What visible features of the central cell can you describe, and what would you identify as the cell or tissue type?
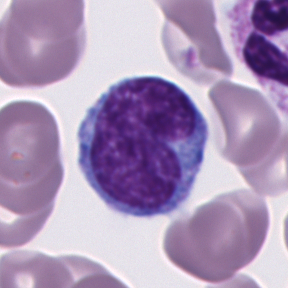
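Notch cut into the right side of the nucleus; no nucleoli visible. Cytoplasm paler next to the notch, without distinct granules. Monocyte.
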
